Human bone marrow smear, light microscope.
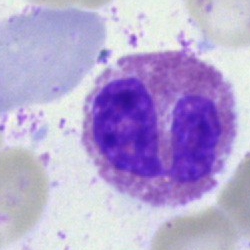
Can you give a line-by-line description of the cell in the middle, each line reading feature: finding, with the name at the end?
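Outline: roughly round
Nucleus: divided into two lobes
Lobes: left larger than right
Chromatin: dark purple, coarsely clumped
Name: eosinophil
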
